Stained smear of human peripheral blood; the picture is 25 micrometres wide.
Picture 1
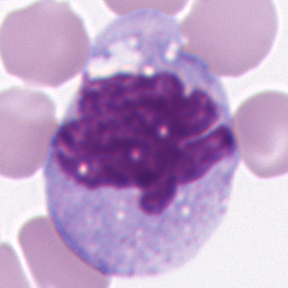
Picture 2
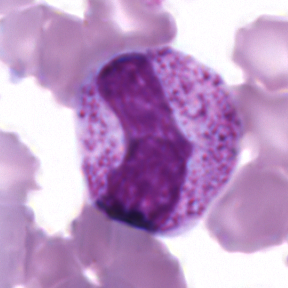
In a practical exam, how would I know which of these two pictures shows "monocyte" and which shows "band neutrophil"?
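Let me sort them first: picture 1 is a monocyte, picture 2 a band neutrophil. Looking at picture 1, the outline is oval, taller than wide, and the nucleus comes to about 16 by 12 micrometres. Its cytoplasm is pale grey-blue with only a fine, faint dusting of granules.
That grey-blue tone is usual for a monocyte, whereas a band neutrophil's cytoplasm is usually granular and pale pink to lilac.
Picture 2, by contrast, has a roughly round outline, and its chromatin is dark purple and coarsely clumped, with no nucleoli that I can see.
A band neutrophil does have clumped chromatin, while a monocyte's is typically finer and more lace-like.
Picture 1 also has a few tiny bright white specks on its nucleus.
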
